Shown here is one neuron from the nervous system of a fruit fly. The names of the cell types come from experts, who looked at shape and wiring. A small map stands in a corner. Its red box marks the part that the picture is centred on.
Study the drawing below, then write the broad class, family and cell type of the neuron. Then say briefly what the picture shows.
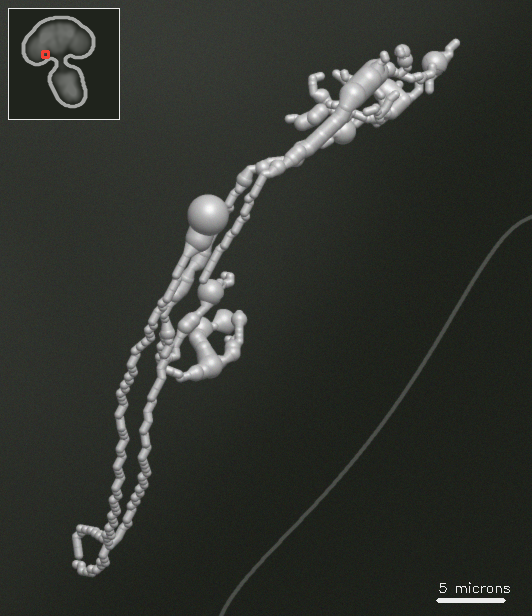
This is an optic-lobe intrinsic neuron. Its family is T. It is of cell type T5b. By the scale bar it is about 40 microns tall in this view. As drawn here it is taller than it is wide.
